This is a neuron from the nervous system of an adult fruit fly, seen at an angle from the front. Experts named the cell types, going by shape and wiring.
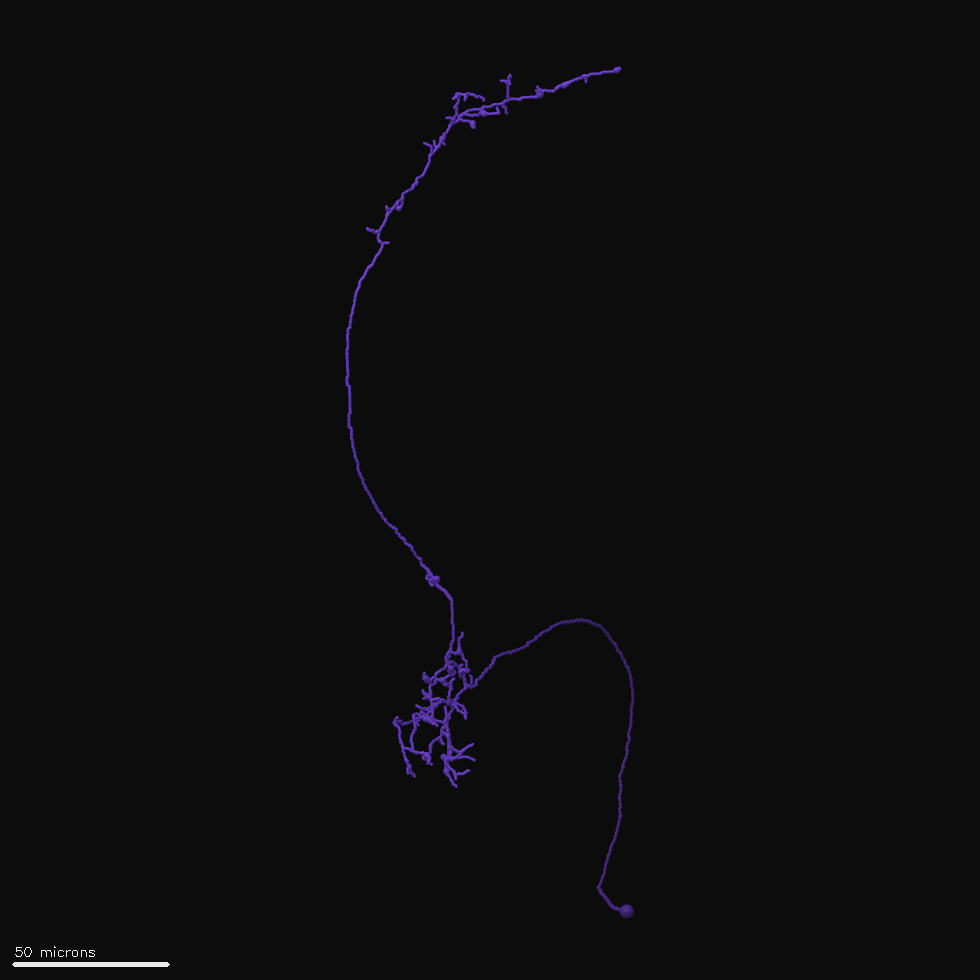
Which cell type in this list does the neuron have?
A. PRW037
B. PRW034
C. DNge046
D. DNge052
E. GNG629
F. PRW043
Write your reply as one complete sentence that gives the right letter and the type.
It is option A, PRW037, that gives the cell type of the neuron.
